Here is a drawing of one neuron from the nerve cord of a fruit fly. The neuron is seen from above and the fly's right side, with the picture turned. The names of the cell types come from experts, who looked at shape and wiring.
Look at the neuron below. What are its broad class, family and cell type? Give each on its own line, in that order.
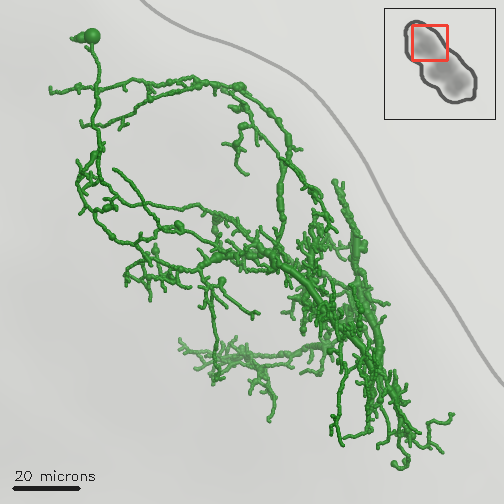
nerve-cord intrinsic neuron
hemilineage 21A
IN21A017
